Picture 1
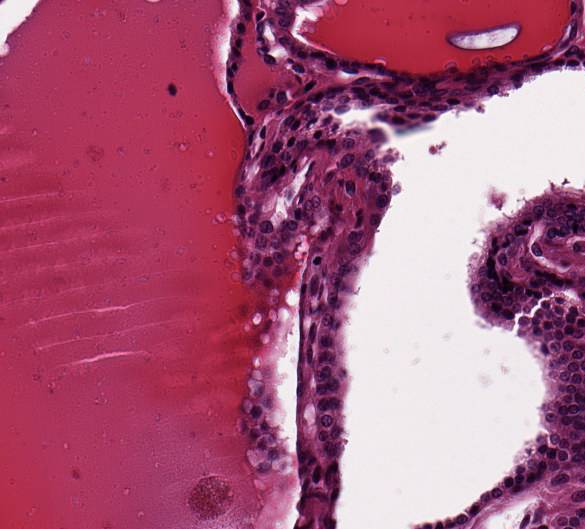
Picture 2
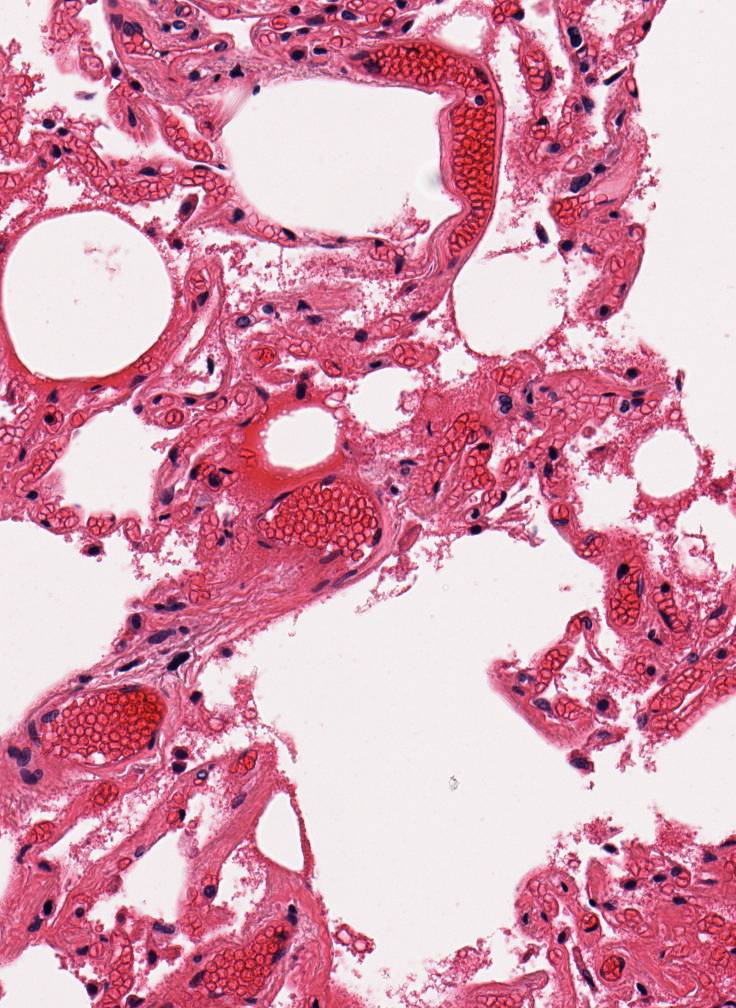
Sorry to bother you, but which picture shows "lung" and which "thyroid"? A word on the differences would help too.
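Picture 1 is thyroid and picture 2 is lung. Check the contents first: homogeneous, eosinophilic, pink-red material fills the left half of the thyroid field, and a smaller rounded unit at top right holds the same material within a rim of cells.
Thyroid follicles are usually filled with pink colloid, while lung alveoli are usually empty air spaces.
In the lung, most of the field is large empty rounded and irregular spaces separated by thin branching septa. Then the vessels: at upper right of centre in the lung, a long curved one is packed with red blood cells, closely crowded bright red discs with paler centres.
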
